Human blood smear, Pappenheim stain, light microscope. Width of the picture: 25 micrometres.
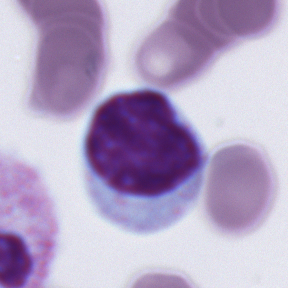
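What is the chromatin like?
Dark purple and clumped, with paler streaks between the clumps.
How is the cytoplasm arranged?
It is pale blue, most of it forms a crescent below the nucleus, and it holds a few faint pinkish specks.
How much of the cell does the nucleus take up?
About 70% of its area; the nucleus is about 10 micrometres across, the cell about 12 micrometres, and the nucleus lies toward the top.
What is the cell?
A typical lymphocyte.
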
